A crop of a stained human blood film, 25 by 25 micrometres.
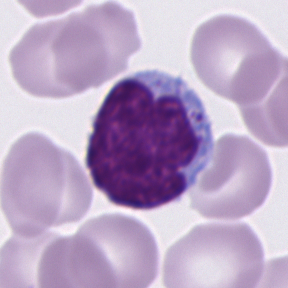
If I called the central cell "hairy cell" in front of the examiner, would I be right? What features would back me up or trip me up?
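No, I wouldn't call this a hairy cell; it reads as a typical lymphocyte. What settles it for me is how little cytoplasm there is: just a narrow crescent, mostly on the right side of the nucleus. The nucleus, about 11 micrometres across, fills about 80% of the cell's area.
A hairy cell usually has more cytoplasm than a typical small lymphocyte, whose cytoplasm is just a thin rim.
The whole cell is only about 12 micrometres across, and its outline is roughly round.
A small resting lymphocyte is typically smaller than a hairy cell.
There's a notch cut into the upper right edge of the nucleus.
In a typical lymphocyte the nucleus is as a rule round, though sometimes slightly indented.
The cytoplasm is pale blue, which on colour alone sits close to the pale blue-grey of a hairy cell.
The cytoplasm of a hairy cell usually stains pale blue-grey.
The chromatin is dark purple and coarsely clumped, and a few fine purple granules are scattered in the cytoplasm.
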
